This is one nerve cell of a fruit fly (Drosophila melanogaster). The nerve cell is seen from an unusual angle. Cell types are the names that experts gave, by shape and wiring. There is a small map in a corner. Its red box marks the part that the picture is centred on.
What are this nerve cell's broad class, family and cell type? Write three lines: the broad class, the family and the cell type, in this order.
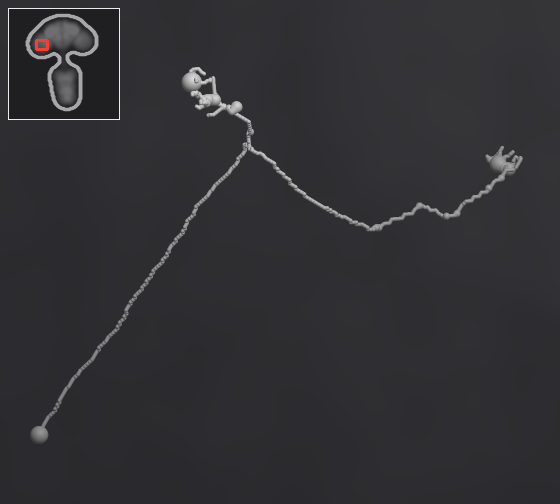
optic-lobe intrinsic neuron
T
T3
